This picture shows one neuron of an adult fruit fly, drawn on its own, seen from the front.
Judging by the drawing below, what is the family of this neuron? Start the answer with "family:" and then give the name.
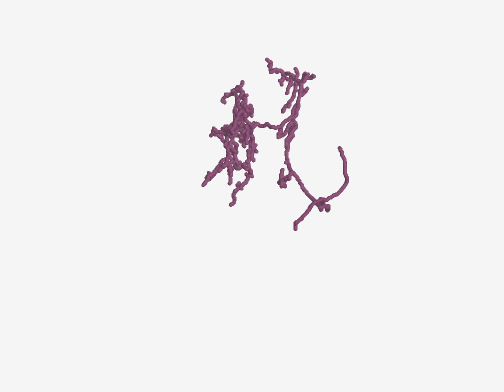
family: hemilineage 05B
